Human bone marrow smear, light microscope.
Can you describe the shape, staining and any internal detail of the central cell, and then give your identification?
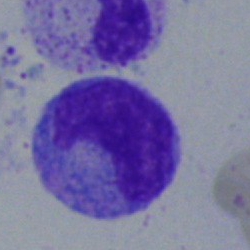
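An indented nucleus fills the upper and right part of the cell, its concave side facing the lower left. Within this indentation sits a paler zone of cytoplasm. The chromatin is dark purple and dense, with slight mottling. The cell is a metamyelocyte.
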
